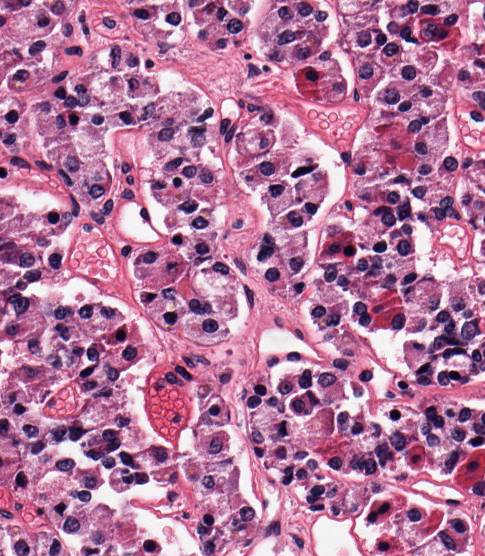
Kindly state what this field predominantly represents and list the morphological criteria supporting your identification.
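I'd call this the pars distalis of the pituitary. Cells sit in small nests and short cords, parted by thin pink strands of scant, delicate connective tissue.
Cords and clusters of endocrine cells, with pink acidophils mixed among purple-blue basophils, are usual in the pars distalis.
Many cells have purplish granular cytoplasm; fewer bright red ones lie scattered among them. I see no gland lumens or colloid-filled follicles.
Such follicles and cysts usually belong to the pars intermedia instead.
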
